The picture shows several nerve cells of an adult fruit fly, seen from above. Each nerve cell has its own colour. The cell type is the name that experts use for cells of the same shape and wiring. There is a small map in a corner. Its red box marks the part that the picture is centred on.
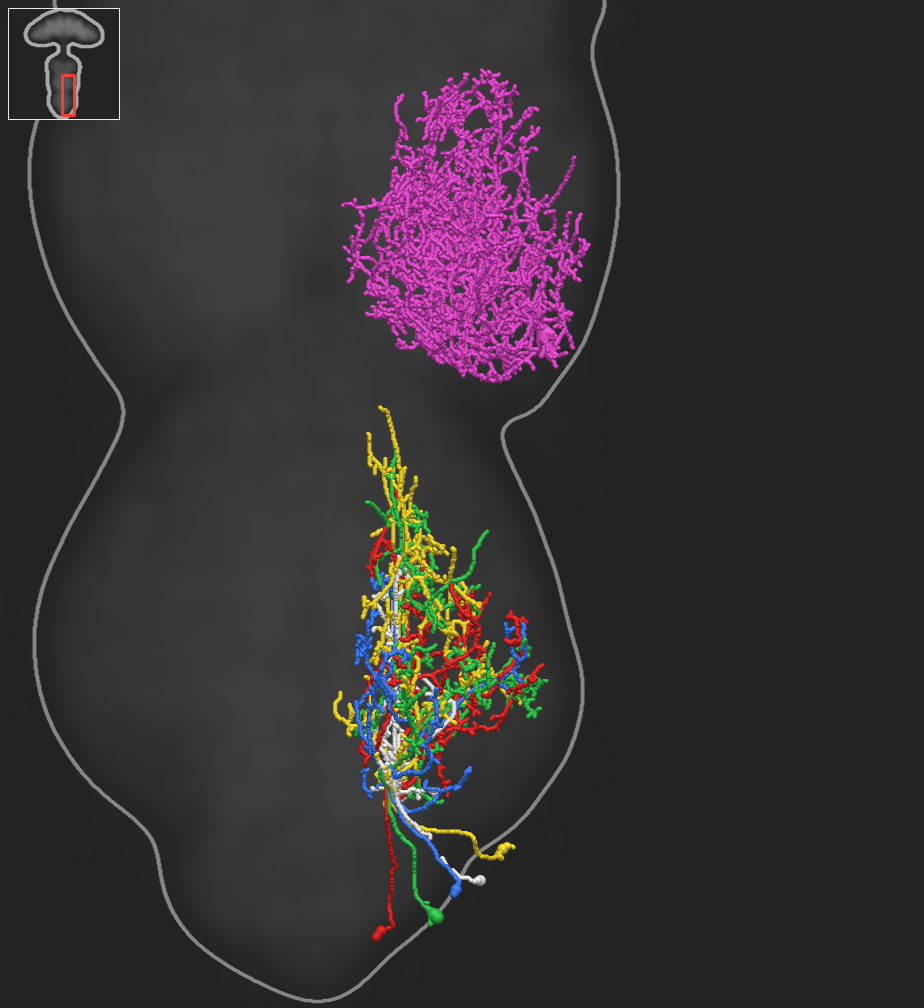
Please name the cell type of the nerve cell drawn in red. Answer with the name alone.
IN20A.22A051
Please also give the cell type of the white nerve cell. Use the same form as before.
IN20A.22A079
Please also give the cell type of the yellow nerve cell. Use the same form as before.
IN20A.22A017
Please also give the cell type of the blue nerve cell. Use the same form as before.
IN20A.22A088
